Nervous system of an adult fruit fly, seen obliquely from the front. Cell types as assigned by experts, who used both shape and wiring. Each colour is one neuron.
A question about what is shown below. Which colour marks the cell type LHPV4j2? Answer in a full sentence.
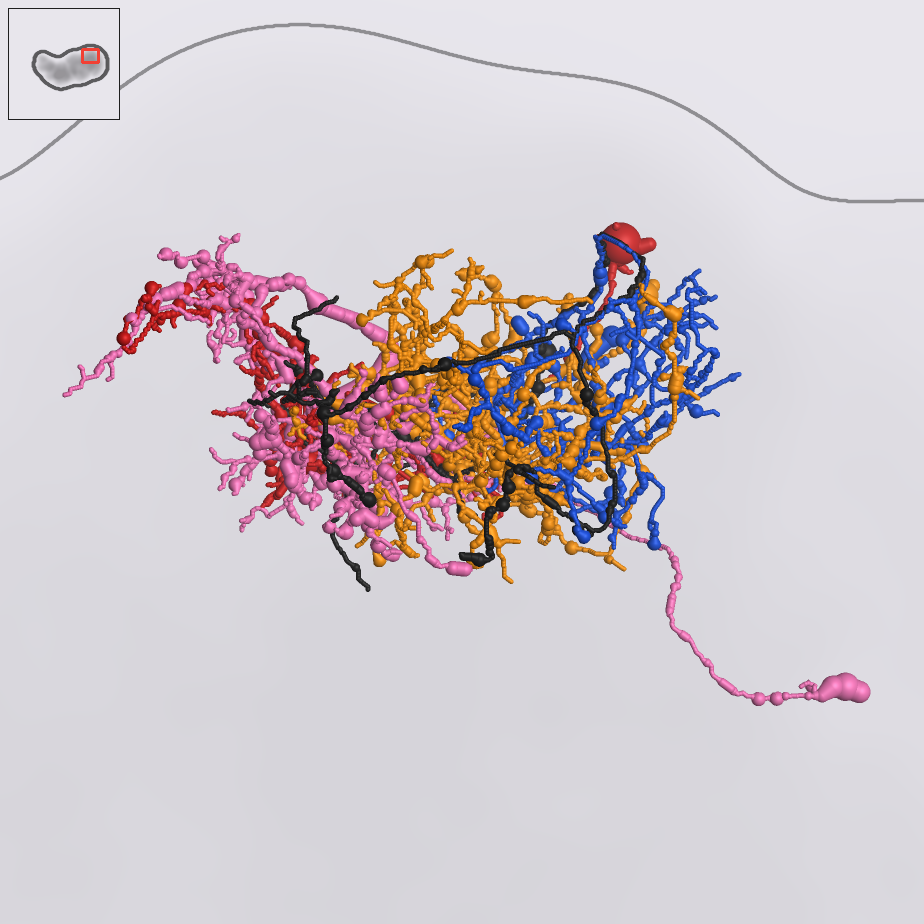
The colour is orange.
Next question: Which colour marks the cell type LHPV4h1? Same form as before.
The colour is black.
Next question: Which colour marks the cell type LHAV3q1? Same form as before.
The colour is pink.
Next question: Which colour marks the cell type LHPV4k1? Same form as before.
The colour is blue.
